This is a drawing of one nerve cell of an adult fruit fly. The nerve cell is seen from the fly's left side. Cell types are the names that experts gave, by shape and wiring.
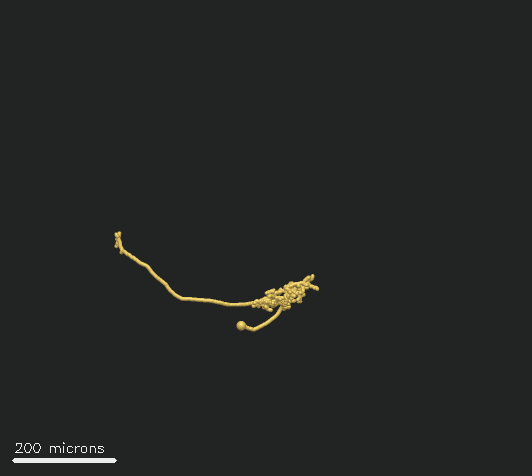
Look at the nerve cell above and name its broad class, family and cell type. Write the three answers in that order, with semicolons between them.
ascending neuron; hemilineage 07B; AN07B071_a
